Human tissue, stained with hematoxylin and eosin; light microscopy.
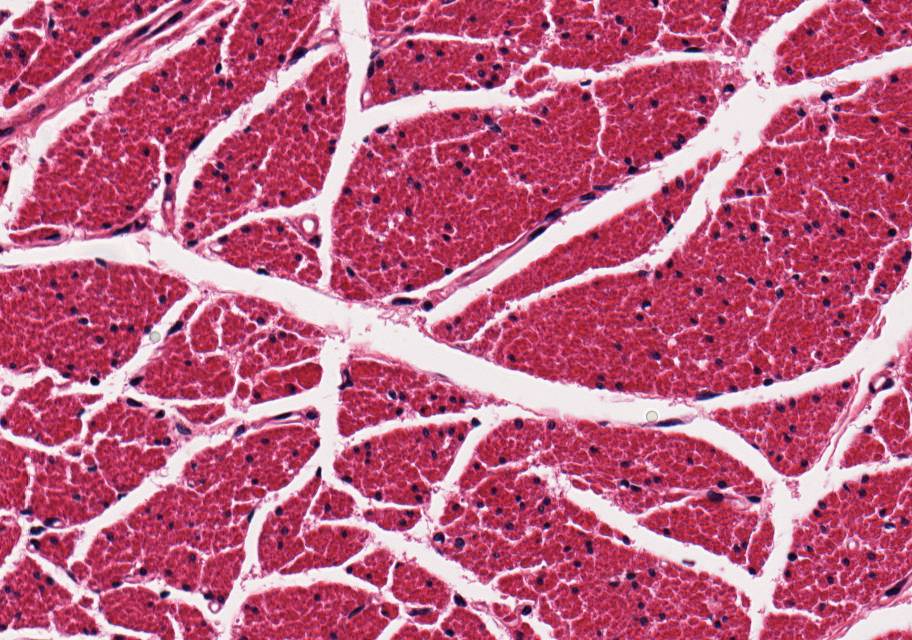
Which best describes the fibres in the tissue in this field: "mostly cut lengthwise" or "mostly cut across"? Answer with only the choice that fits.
Mostly cut across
